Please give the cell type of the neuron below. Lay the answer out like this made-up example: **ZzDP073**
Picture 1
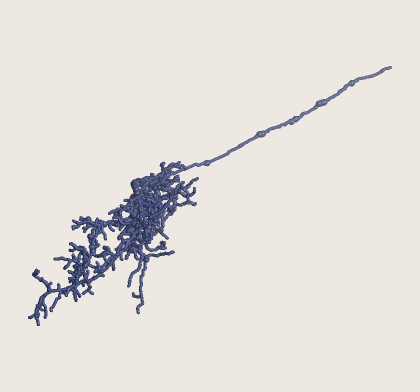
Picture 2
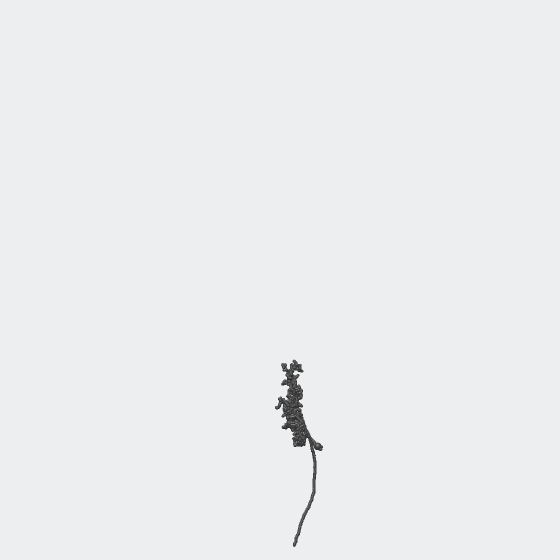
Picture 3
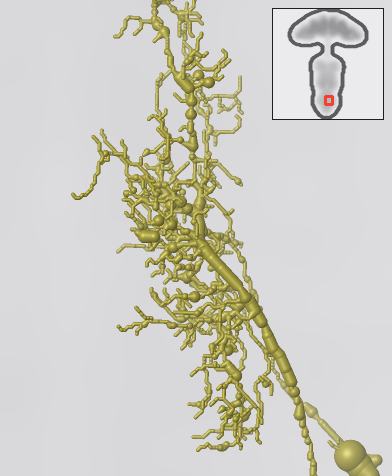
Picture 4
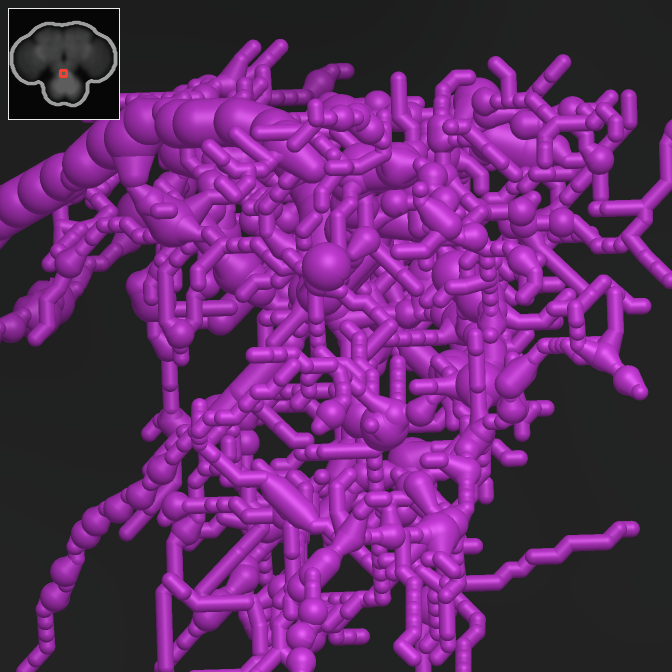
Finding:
**MNad01**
